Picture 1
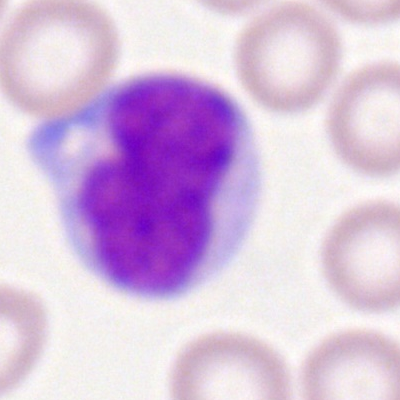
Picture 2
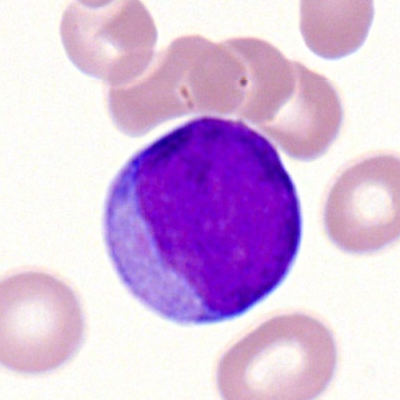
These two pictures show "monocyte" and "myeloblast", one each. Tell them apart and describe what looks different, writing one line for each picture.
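The cell in picture 1 is a monocyte. A small clear vacuole sits in the cytoplasm at the upper left.
The cell in picture 2 is a myeloblast. No vacuoles are seen in the cytoplasm.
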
